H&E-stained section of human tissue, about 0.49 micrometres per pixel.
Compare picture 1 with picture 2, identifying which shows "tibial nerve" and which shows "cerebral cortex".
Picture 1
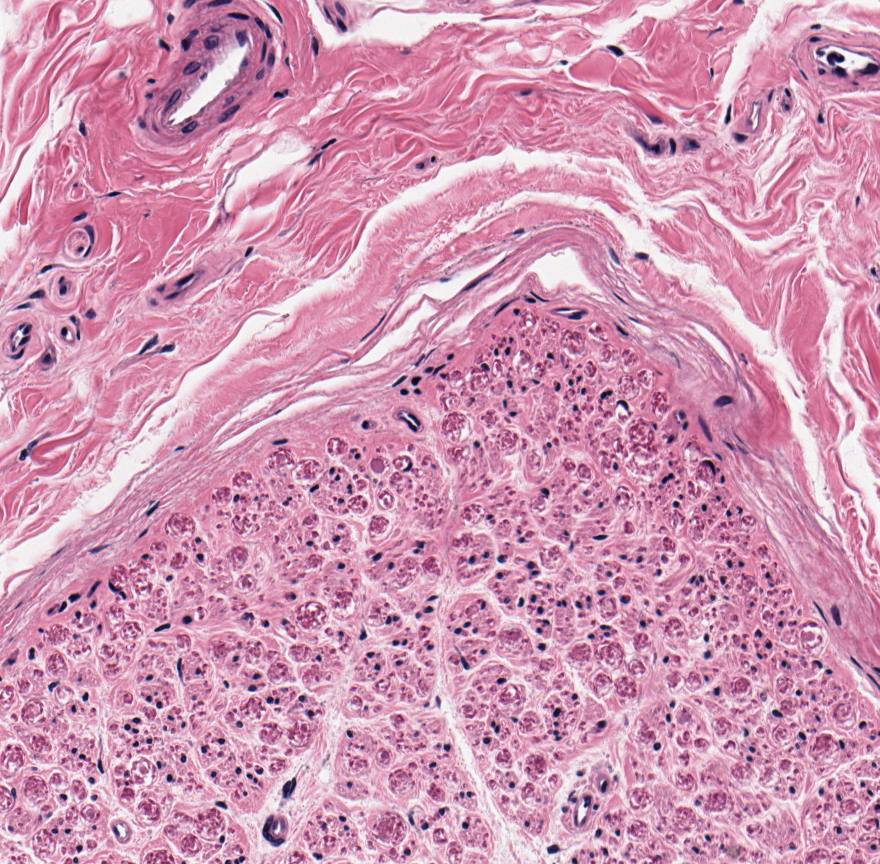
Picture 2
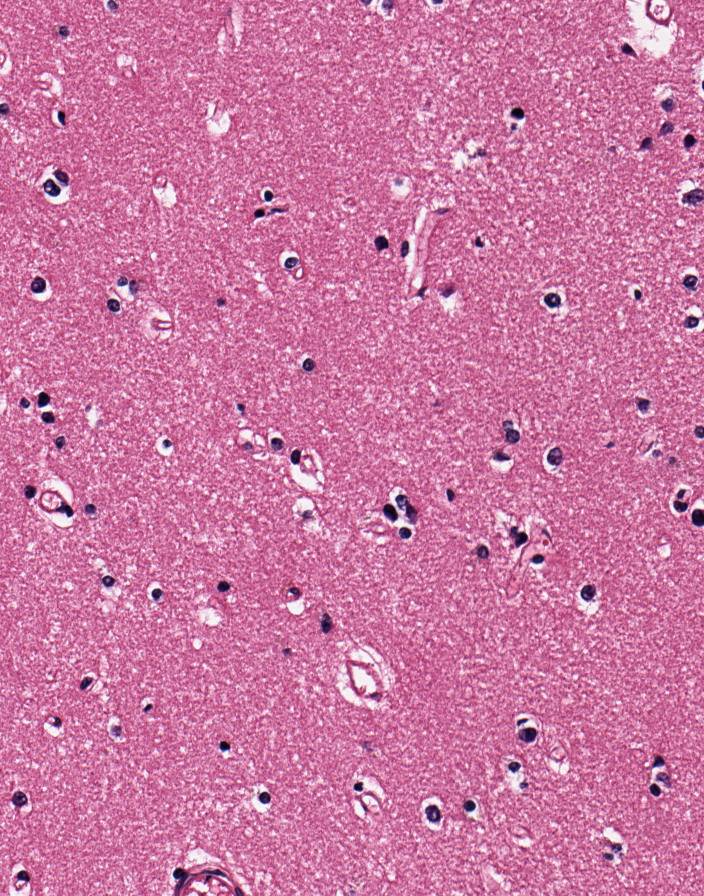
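Here the first picture's the tibial nerve and the second's cerebral cortex. In the nerve, a large fascicle fills the lower half, with dense collagenous tissue above it and a thin layer of flattened spindle-shaped cells running along its upper edge. Inside, the fibres are cut across into lots of small round pink profiles, with small dark oval nuclei scattered fairly evenly among them. The cortex has nothing organised like that, just a uniform, finely granular pink background with cells scattered through it. Those cells are sparse and widely spaced, lying singly or in small groups of two to four, and most nuclei are small, round and densely dark purple. Its small vessels sit in clear empty spaces that separate them from the pink background.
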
